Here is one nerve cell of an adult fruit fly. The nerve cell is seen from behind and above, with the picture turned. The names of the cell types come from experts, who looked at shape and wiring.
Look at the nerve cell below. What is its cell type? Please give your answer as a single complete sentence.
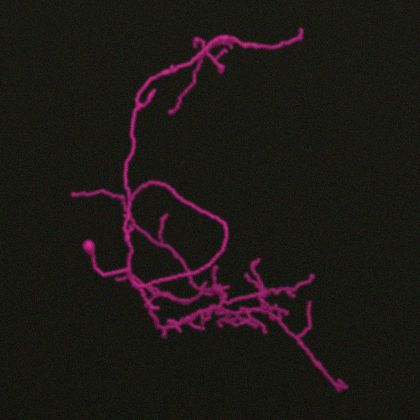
Within the cell type IN03A094 sits this neuron.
